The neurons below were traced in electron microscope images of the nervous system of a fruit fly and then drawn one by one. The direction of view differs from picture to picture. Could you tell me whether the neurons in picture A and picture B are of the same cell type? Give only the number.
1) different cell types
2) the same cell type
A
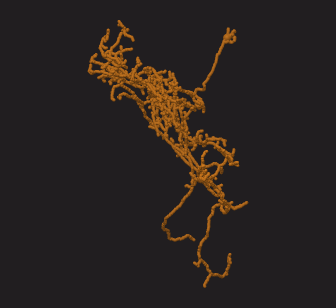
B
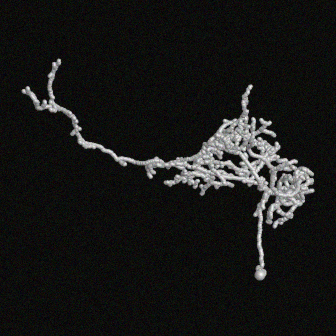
1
